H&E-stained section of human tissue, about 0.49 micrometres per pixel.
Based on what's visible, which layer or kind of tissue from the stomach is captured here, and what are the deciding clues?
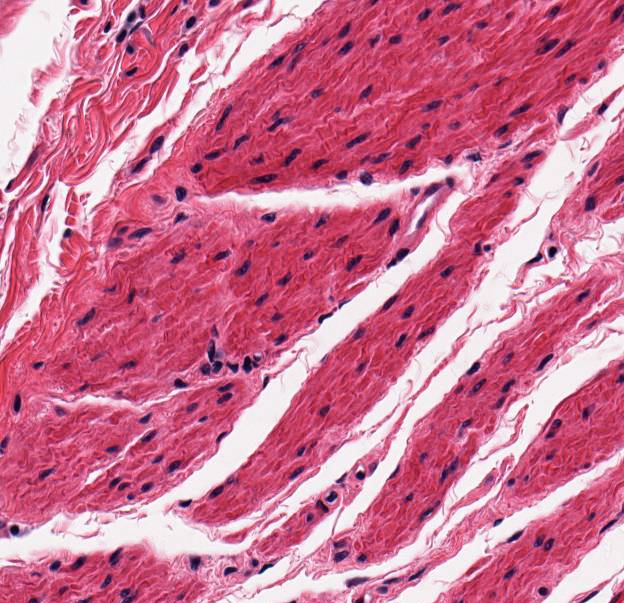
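Answer: smooth muscle. The cytoplasm is evenly pink without cross-striations, and the nuclei are elongated and cigar-shaped, their long axes along the fibres.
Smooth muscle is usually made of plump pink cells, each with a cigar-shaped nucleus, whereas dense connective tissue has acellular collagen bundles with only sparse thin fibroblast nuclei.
Narrow white empty clefts run parallel to the fibres between neighbouring fascicles. In the upper left corner lie wavy pink fibres with few nuclei.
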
